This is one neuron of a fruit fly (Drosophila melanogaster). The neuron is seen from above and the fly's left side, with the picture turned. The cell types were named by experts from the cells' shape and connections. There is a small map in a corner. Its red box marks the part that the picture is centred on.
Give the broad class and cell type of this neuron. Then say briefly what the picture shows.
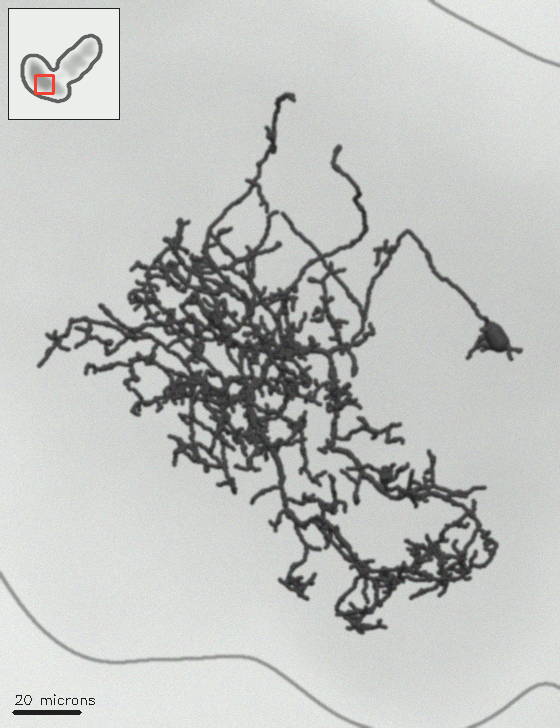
Its broad class is central-brain intrinsic neuron. It is of cell type GNG047. It lies in the brain. Its cell body lies on the right of the picture. The picture shows more than a hundred branch ends.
